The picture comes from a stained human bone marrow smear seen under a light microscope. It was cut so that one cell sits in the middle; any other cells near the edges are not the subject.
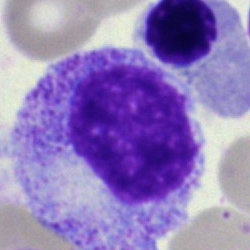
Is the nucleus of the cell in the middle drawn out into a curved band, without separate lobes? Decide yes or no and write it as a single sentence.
No, the nucleus of this cell is round or oval, not drawn out into a band.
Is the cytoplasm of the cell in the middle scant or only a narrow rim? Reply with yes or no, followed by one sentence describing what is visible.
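No. The cytoplasm is abundant and pale bluish-lilac.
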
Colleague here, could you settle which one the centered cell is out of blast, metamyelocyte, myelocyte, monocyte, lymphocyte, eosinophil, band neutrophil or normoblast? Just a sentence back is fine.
The central cell in this smear crop is a myelocyte.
